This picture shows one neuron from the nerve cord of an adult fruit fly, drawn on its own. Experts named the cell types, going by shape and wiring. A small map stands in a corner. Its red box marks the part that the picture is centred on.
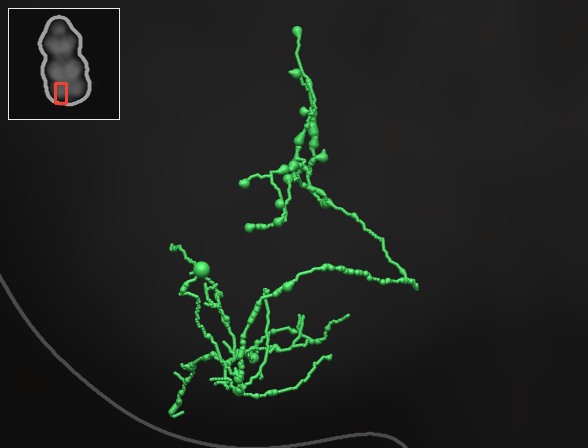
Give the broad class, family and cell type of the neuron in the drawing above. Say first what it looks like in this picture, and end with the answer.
In this view it is taller than it is wide. It is a nerve-cord intrinsic neuron. The family is hemilineage 09A. It is of cell type IN09A096.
